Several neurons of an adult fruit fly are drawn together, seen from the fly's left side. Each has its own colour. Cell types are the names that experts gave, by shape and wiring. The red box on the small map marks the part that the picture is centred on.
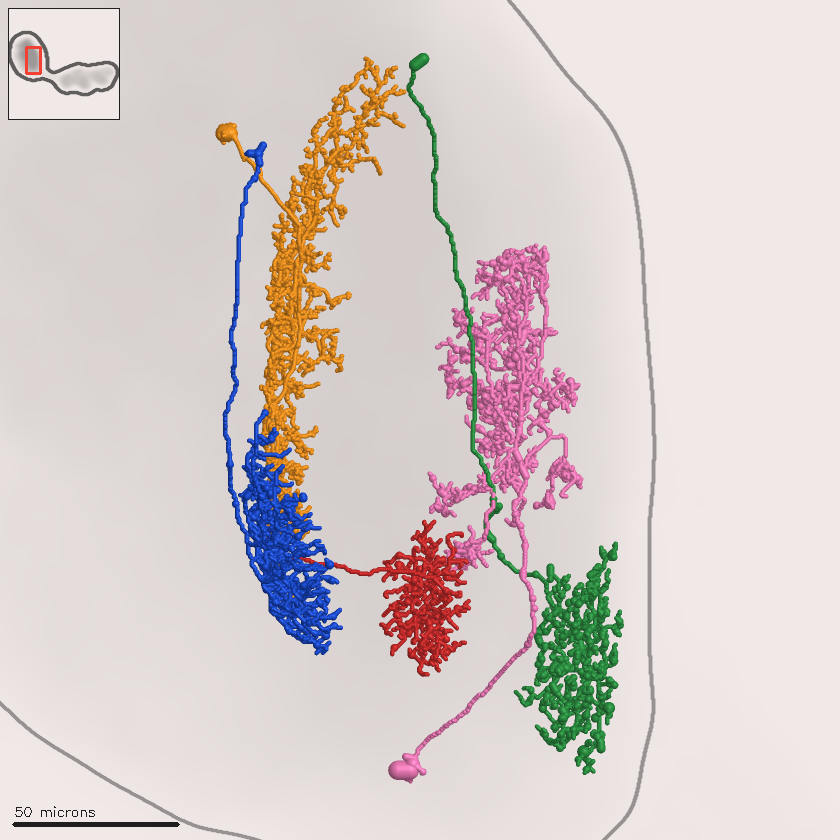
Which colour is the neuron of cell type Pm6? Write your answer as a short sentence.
The colour is orange.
